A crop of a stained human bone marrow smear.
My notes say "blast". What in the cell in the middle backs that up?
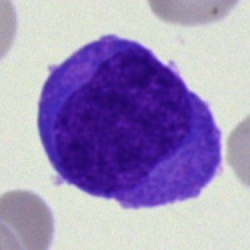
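This blast has a roughly round outline, its edge slightly uneven. Its cytoplasm forms a deep blue rim, widest toward the lower right, and a rim of that kind goes with the name.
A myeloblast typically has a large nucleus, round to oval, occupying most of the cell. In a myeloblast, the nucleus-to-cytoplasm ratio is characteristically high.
The chromatin, I notice, is finely stippled rather than coarsely clumped, and a few tiny blebs stick out from the cell surface.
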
